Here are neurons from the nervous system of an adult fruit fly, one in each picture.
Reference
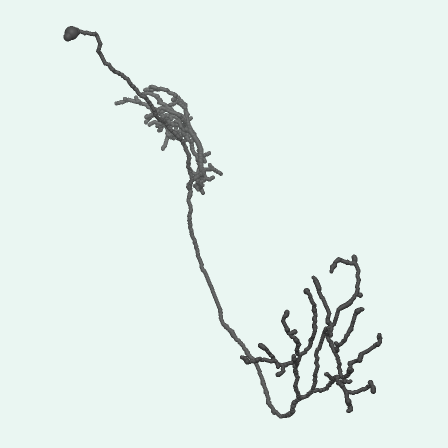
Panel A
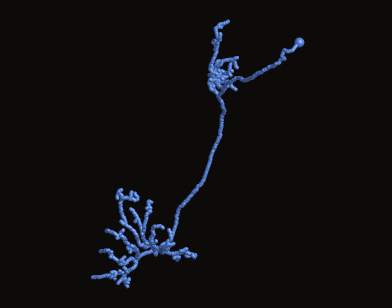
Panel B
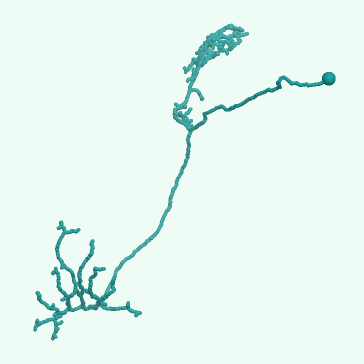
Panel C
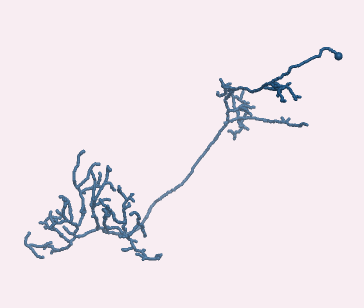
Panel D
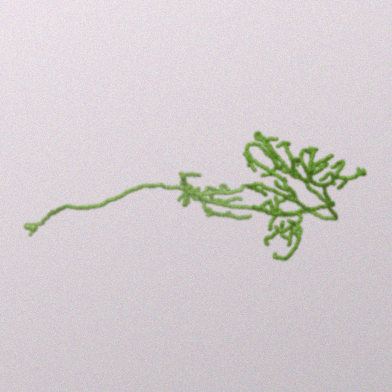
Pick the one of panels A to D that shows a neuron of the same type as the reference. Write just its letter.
B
